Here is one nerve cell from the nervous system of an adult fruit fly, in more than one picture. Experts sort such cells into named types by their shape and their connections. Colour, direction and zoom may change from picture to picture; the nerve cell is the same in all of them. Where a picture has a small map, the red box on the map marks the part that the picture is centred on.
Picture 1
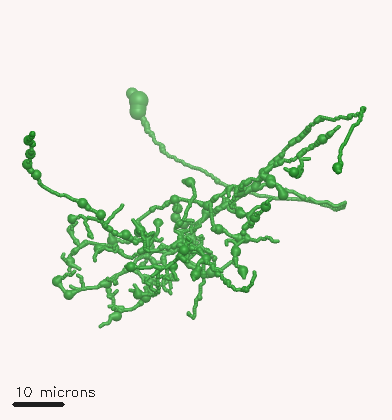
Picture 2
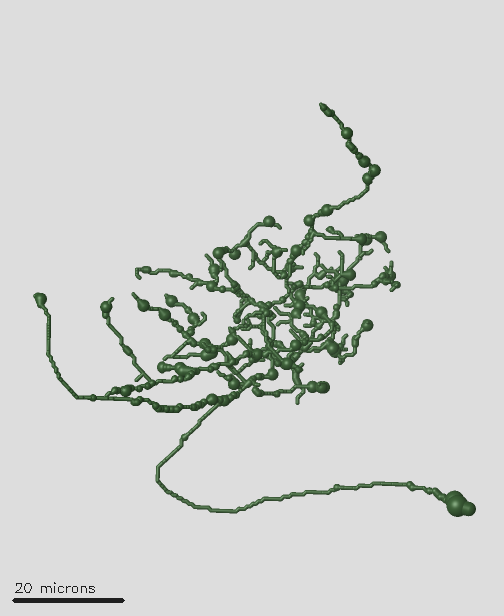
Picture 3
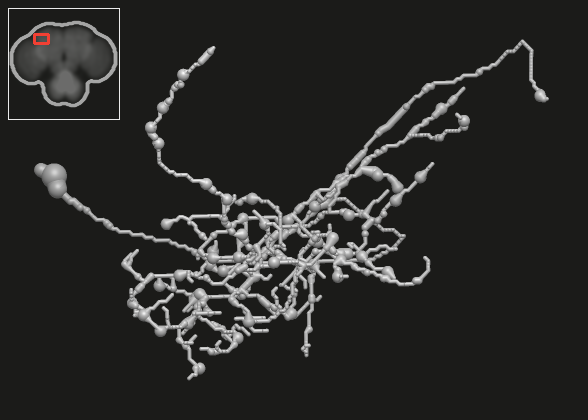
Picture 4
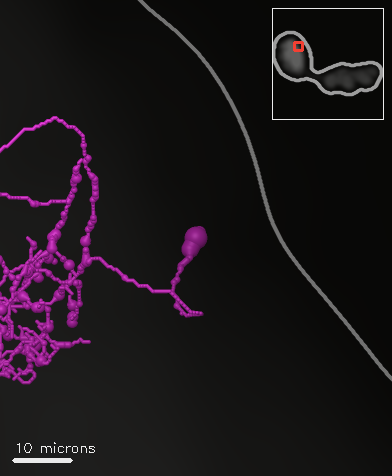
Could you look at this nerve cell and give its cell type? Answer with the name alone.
CB1874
